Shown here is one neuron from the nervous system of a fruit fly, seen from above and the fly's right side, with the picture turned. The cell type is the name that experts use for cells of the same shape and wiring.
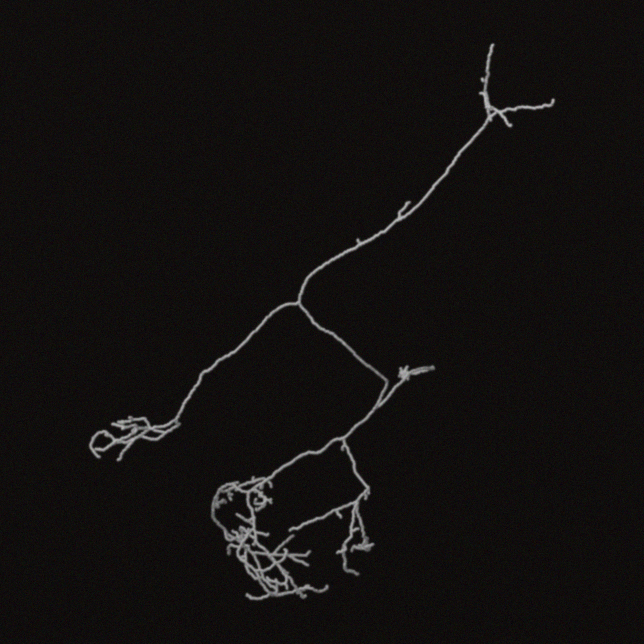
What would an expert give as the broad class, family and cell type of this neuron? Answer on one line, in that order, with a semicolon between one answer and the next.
nerve-cord intrinsic neuron; hemilineage 08B; IN08B040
